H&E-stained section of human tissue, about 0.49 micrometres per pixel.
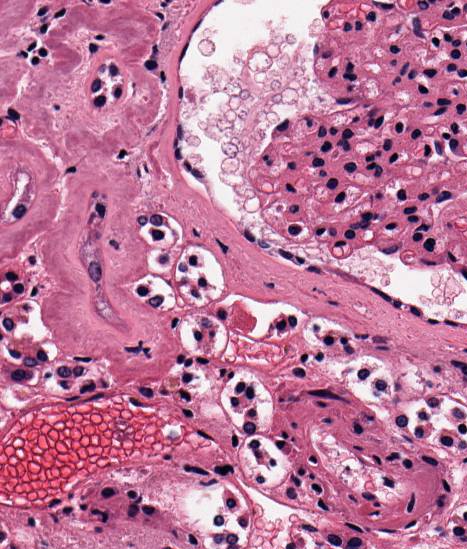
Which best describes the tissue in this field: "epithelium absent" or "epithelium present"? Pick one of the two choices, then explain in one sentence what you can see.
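Epithelium present. Small round tubules in the centre of the field are lined by cells with pale, vacuolated cytoplasm.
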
